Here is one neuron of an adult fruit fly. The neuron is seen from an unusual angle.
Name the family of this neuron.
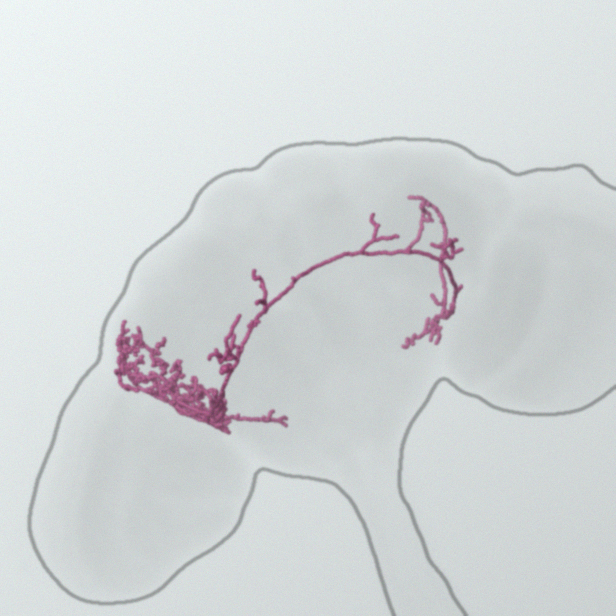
hemilineage LHp2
